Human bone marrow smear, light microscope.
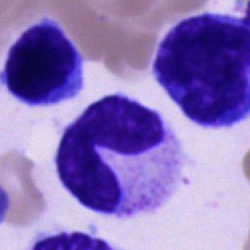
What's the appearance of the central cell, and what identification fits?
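Looking at the central cell, the outline seems roughly round. Its nucleus is deeply indented, curving in a C shape around part of the cytoplasm, with the indentation opening toward the right. The chromatin looks dark and condensed. So this is a band neutrophil.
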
